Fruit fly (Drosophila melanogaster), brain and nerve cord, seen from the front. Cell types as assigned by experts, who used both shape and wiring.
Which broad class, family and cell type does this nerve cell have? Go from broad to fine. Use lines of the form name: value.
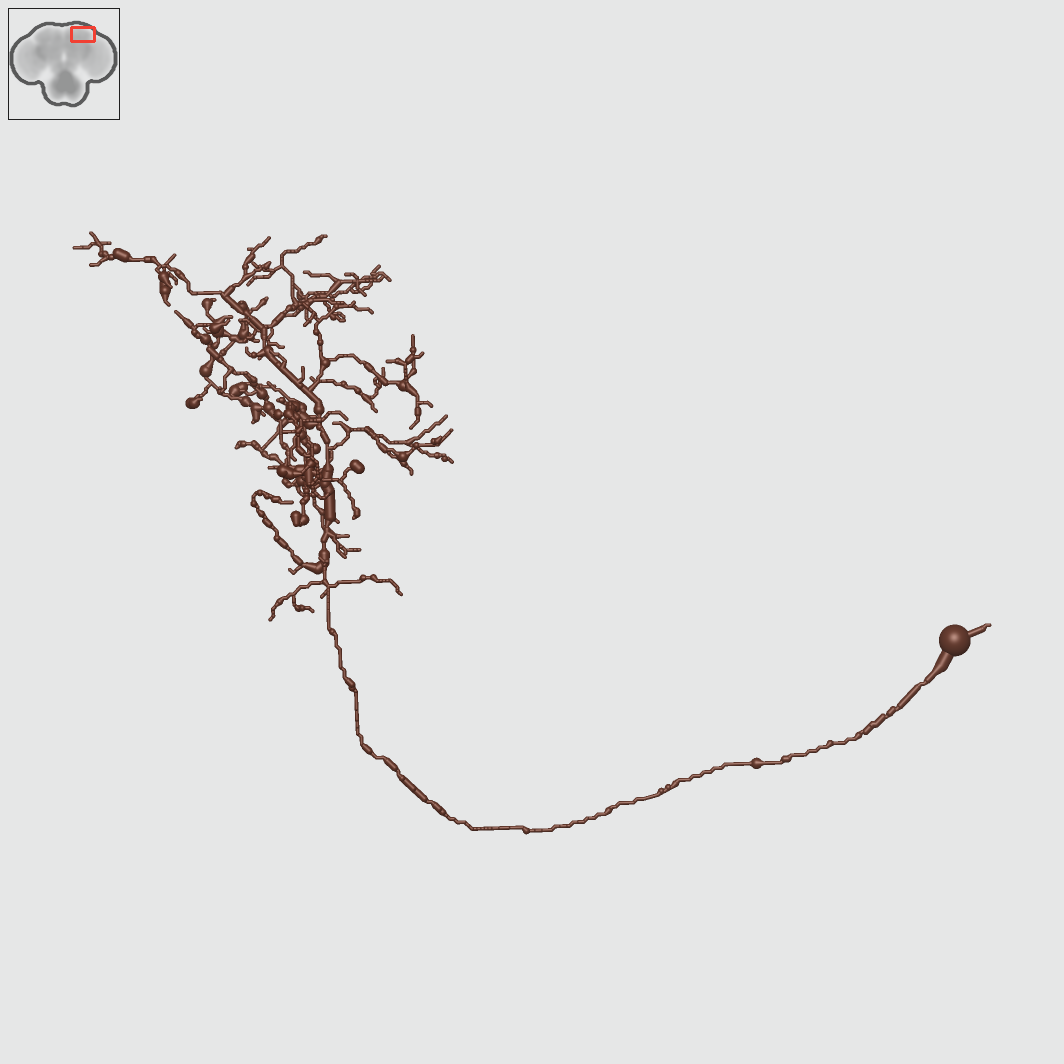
broad class: central-brain intrinsic neuron
family: hemilineage SLPal1
cell type: SLP025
